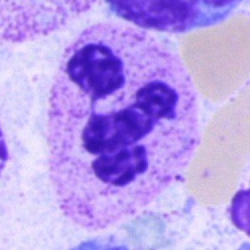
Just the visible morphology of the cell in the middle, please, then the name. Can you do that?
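Its outline strikes me as rounded to oval, and smooth. The chromatin looks dark purple and densely clumped. There is plenty of cytoplasm, pale pink-lilac, with fine pinkish-purple granules scattered all through it. I take this to be a segmented neutrophil.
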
